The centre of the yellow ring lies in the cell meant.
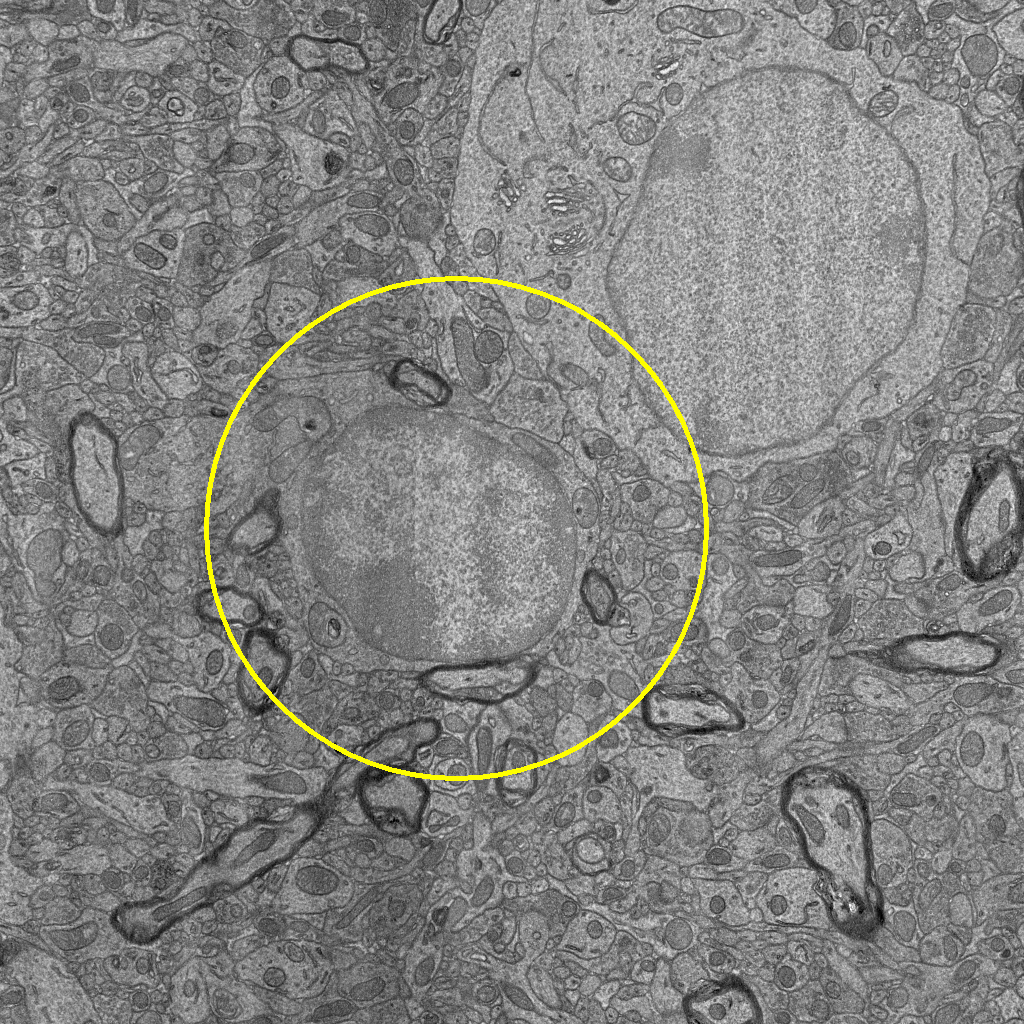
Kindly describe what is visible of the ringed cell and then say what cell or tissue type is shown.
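Round to oval and smoothly outlined, the nucleus of this cell falls entirely within the picture. Its envelope shows no deep folds or indentations. Pressed against the lower edge of the cell body is a myelinated axon. This cell is an oligodendrocyte.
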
